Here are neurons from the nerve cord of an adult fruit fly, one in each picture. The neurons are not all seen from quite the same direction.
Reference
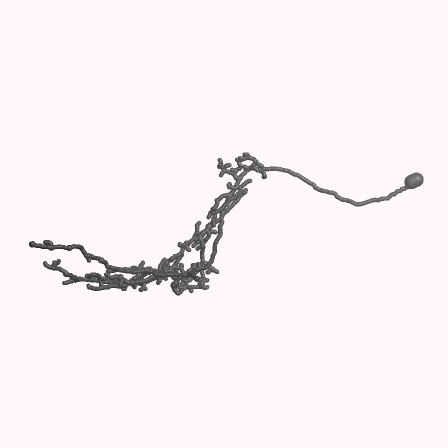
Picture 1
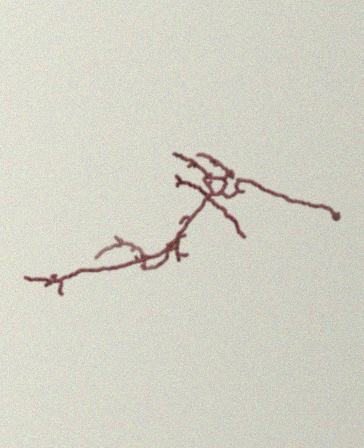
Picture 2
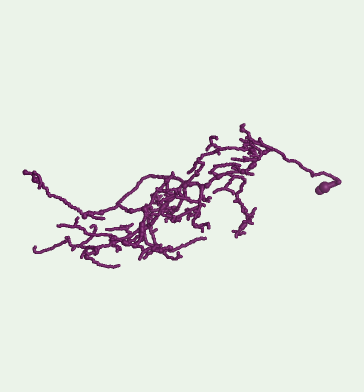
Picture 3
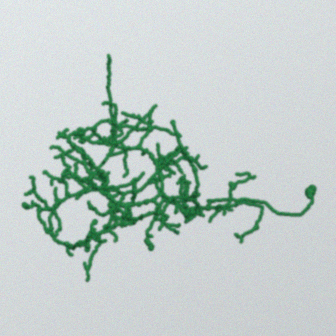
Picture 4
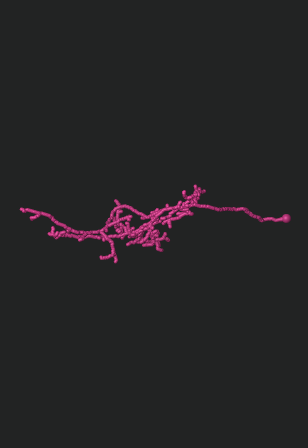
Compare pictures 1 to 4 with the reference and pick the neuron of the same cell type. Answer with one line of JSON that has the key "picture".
{"picture": 4}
